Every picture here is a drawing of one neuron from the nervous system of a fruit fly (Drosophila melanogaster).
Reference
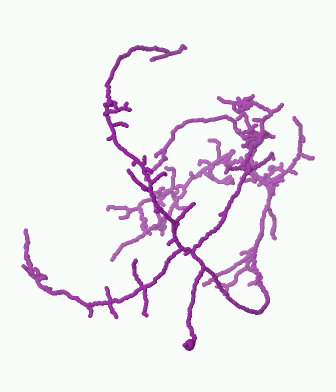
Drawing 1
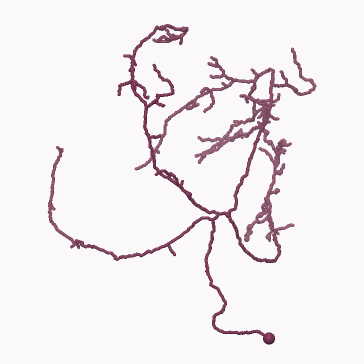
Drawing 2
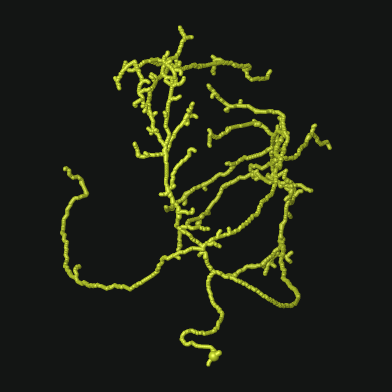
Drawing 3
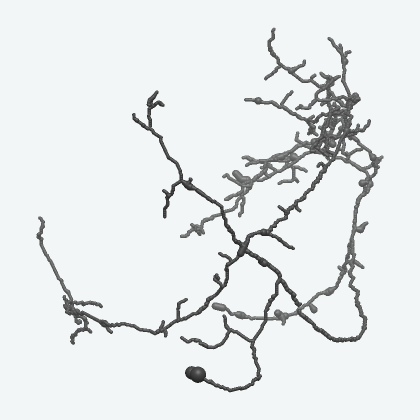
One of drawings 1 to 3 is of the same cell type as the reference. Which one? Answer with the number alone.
3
